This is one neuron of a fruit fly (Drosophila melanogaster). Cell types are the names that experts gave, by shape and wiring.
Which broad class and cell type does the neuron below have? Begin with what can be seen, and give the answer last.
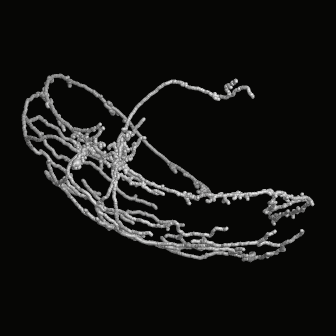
The cell body is on the left of the picture. In this view it is wider than it is tall. This is a visual centrifugal neuron. Its cell type is aMe4.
